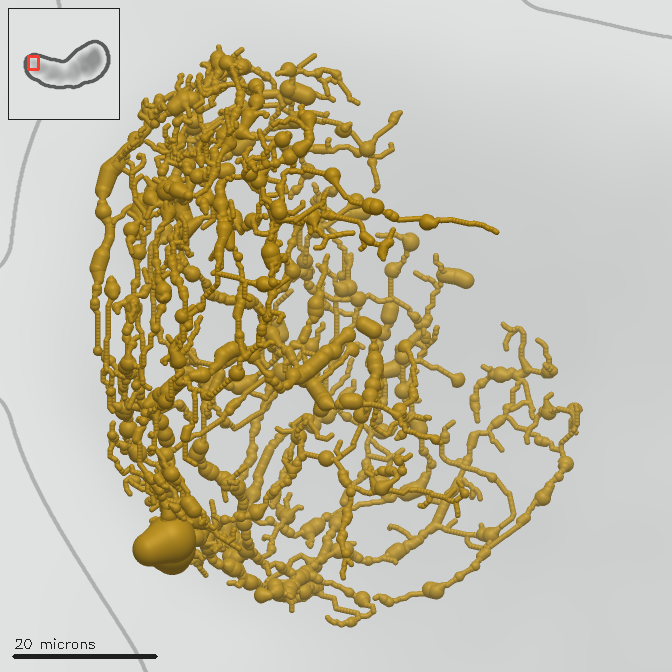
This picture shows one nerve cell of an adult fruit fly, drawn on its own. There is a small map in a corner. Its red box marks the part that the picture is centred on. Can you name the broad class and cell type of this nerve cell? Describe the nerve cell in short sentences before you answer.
Its cell body lies at the lower left of the picture. By the scale bar it is about 80 microns tall in this view. The picture shows more than a hundred branch ends. This is a nerve-cord intrinsic neuron. Its cell type is INXXX197.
